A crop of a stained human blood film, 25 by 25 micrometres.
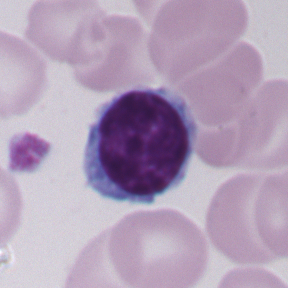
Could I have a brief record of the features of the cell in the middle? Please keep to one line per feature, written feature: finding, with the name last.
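Cytoplasm: wider left of the nucleus than right
Nucleolus: none distinct
Nucleus: outline without notch or indentation
Edge: slightly ragged on the left side
Name: typical lymphocyte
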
